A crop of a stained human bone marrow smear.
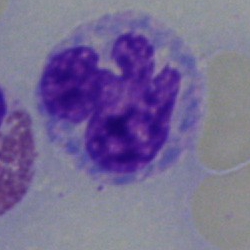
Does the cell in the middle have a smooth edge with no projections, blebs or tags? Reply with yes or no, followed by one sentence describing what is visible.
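Yes. The cell has a roughly round outline with a smooth edge.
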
